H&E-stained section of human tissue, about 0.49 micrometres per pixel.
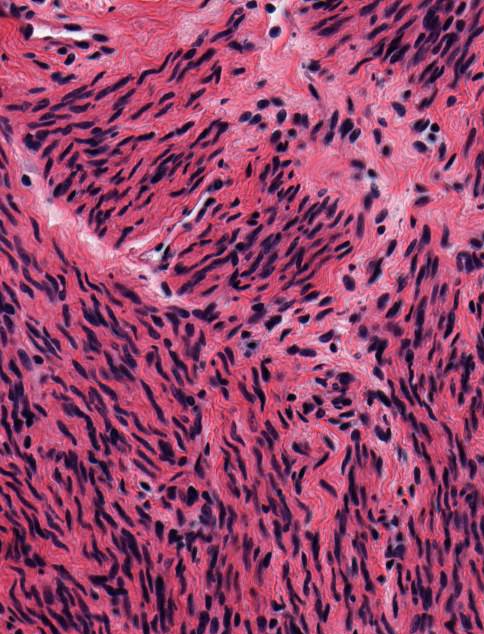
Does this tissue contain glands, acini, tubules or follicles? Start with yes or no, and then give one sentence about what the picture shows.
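No. No epithelium, glands or fat cells are present in the field.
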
